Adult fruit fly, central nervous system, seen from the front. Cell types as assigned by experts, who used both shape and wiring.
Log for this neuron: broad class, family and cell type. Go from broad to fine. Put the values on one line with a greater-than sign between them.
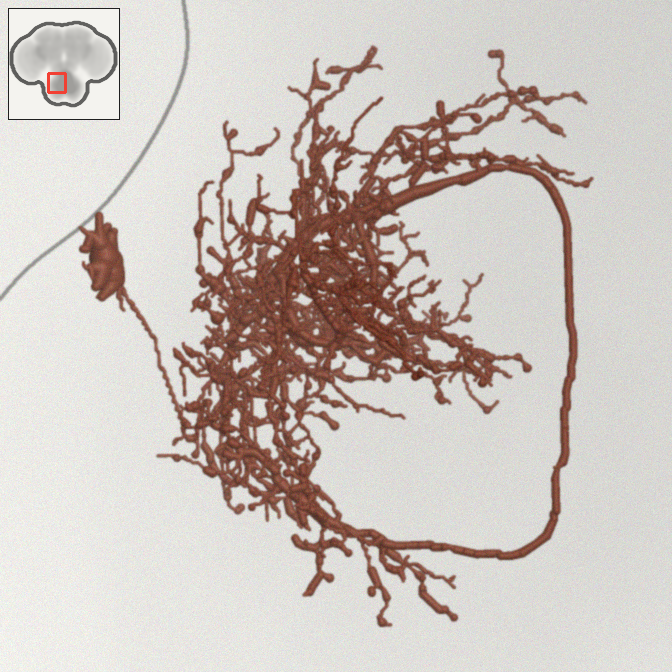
nerve-cord intrinsic neuron > hemilineage 17B > IN17B004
